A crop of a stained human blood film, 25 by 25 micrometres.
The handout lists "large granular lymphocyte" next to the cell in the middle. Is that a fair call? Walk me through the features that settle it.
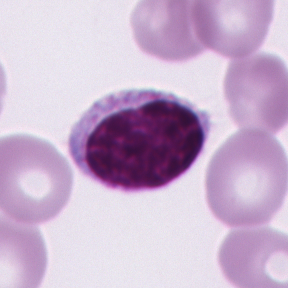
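Taking the features in turn: the chromatin is dark purple and coarsely clumped.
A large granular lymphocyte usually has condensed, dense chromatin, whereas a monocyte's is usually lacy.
This point therefore supports large granular lymphocyte and argues against monocyte. The nucleus, about 11 by 7 micrometres, is oval in outline and fills about 70% of a cell about 13 by 9 micrometres.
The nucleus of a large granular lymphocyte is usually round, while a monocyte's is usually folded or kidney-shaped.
An oval outline sits closer to the large granular lymphocyte than to the monocyte. No vacuoles are seen in the cytoplasm.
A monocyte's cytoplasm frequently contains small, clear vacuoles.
Their absence counts, if only lightly, against monocyte.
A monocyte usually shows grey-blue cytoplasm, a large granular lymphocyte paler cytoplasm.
The cytoplasm here is pale blue-grey, which could fit either name. No nucleoli are visible, and the cell's upper-left edge is slightly ragged. On the chromatin, the nuclear outline and the lack of vacuoles, the answer is large granular lymphocyte rather than monocyte.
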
